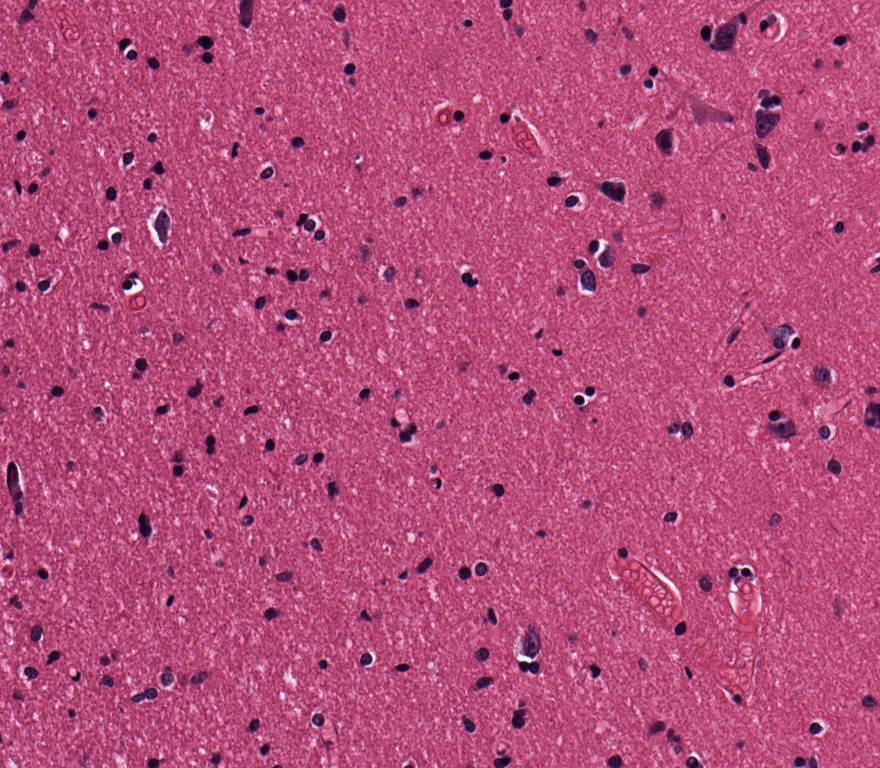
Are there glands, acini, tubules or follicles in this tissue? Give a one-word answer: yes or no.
No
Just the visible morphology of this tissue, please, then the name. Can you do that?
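Field: finely granular pink background, small dark nuclei scattered fairly evenly. Most cells: small round dark nucleus, little or no visible cytoplasm. Upper right: a few larger cells, angular outlines, purplish cytoplasm. Right side: elongated dark nuclei along small vessel walls. Cerebral cortex.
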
